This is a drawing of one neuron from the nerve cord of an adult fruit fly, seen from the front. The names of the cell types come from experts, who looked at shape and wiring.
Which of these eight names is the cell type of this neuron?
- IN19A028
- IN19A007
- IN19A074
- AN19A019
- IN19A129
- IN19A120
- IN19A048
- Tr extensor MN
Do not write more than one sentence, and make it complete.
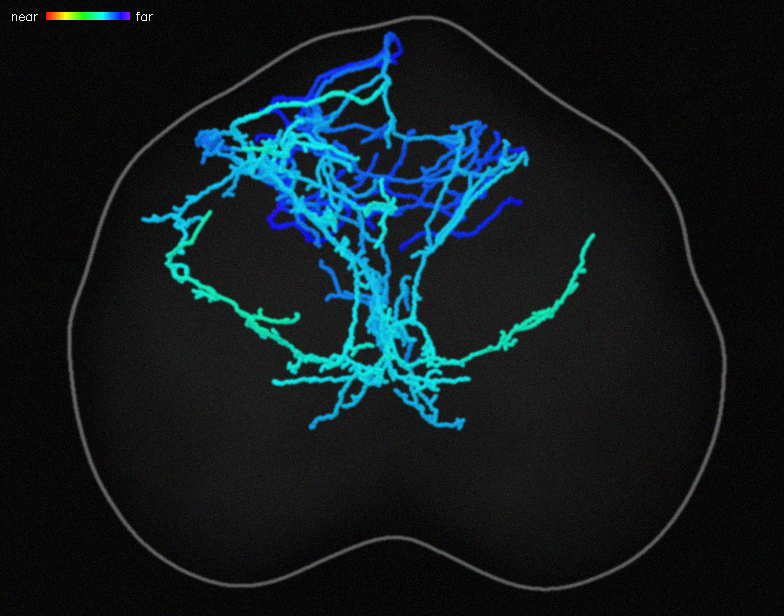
To this neuron applies the cell type name IN19A028.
